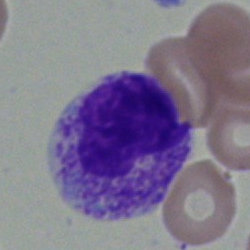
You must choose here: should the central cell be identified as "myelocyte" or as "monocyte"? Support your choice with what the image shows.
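Myelocyte is the answer here. Its nucleus lies off-centre, toward the upper right of the cell, and the widest band of cytoplasm lies below and to the left of it. That cytoplasm holds many coarse purple granules, and between them it is pale grey-blue.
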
